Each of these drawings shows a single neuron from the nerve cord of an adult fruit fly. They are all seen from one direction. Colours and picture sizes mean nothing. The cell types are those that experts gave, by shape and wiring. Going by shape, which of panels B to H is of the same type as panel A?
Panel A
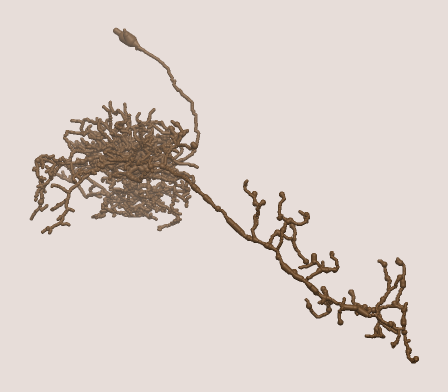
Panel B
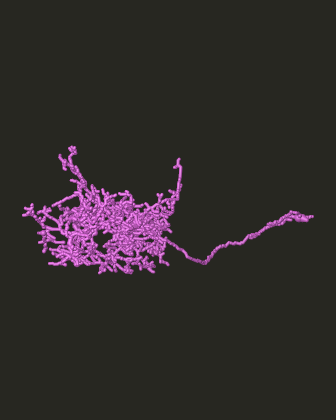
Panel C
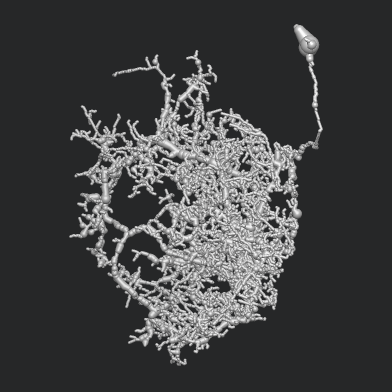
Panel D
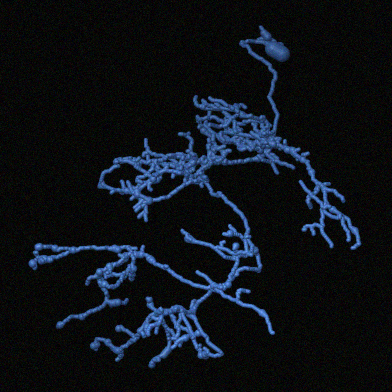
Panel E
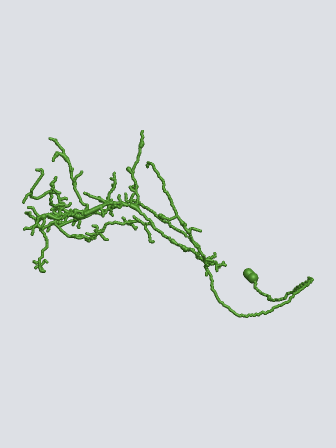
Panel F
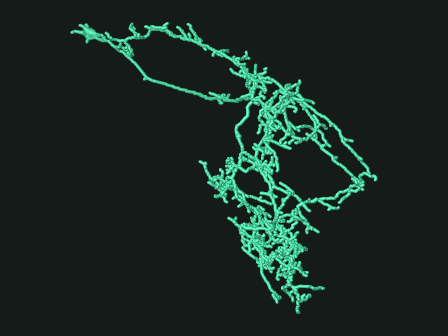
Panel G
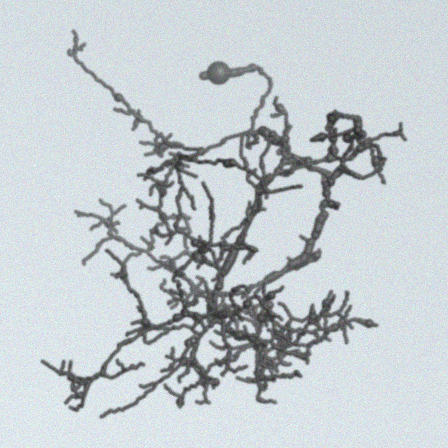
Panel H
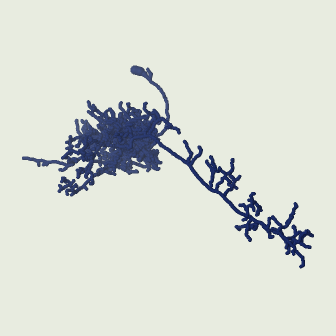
Panel H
